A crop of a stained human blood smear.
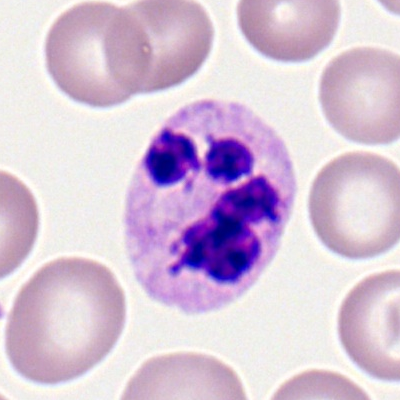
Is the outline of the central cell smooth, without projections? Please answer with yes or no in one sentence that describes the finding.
Yes, in outline this cell is smooth rather than rough.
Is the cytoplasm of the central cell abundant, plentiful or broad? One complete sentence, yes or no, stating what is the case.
Yes, its cytoplasm is plentiful around the nucleus.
